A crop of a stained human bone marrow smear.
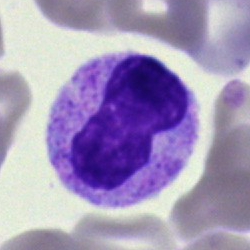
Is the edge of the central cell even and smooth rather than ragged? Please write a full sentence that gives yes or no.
Yes, the cell is bounded by a smooth edge without blebs or tags.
